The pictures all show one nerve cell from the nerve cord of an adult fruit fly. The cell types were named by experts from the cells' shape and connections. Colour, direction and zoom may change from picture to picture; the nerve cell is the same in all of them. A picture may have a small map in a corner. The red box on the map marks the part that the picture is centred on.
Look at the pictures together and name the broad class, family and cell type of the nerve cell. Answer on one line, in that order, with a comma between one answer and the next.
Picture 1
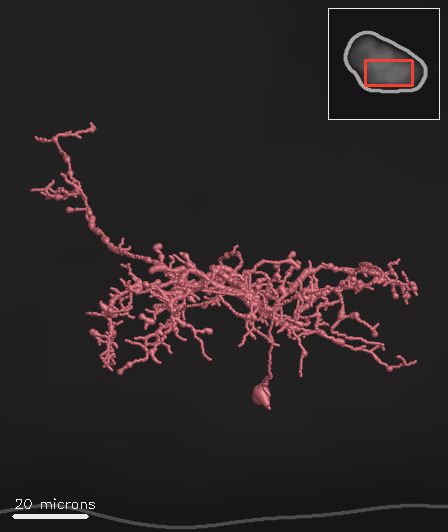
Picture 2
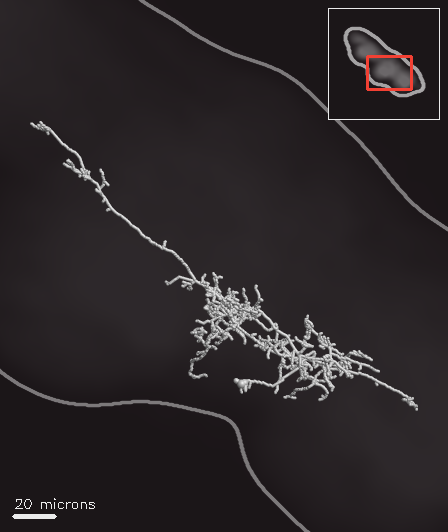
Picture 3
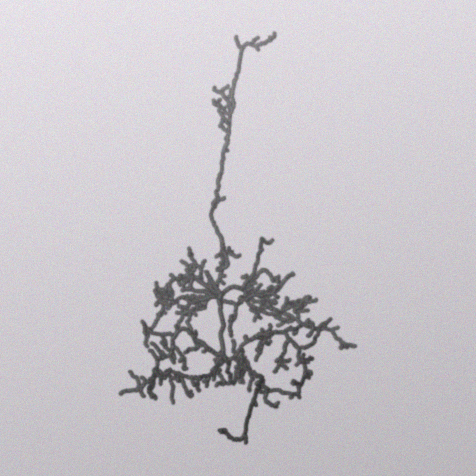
nerve-cord intrinsic neuron, hemilineage 00A, IN00A025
